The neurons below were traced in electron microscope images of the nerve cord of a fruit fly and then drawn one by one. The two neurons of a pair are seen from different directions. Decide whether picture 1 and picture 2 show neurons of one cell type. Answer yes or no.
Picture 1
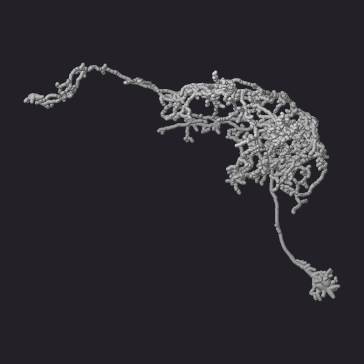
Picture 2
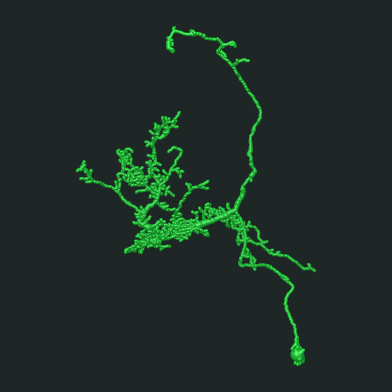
no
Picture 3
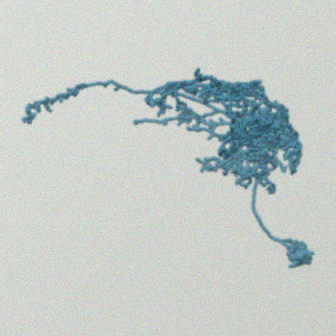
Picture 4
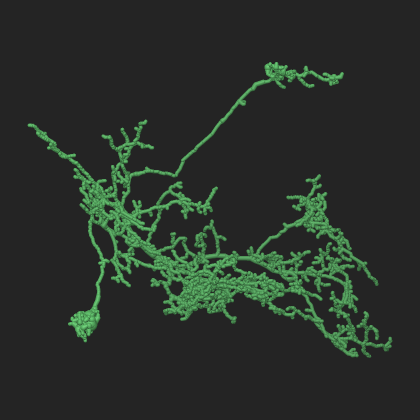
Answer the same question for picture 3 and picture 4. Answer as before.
yes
